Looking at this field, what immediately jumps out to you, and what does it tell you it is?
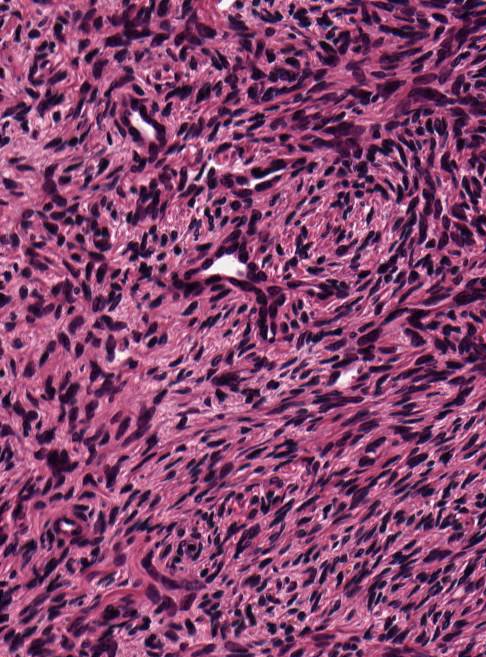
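Field: ovarian cortex. Deciding feature: densely packed spindle cells throughout, in short fascicles running in varying directions.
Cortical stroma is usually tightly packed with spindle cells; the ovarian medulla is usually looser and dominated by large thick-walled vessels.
Nuclei elongated to oval, darkly stained. Cytoplasm scant and pink; cell borders indistinct. No epithelium or glands anywhere.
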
